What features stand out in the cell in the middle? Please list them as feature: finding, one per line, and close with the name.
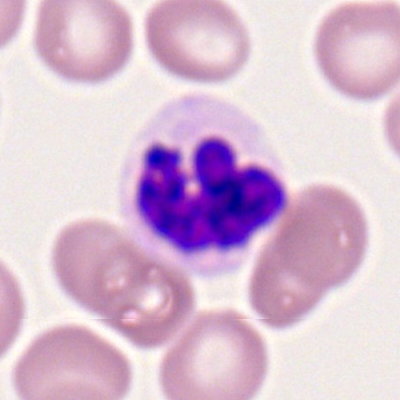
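Nucleus: several connected lobes
Chromatin: dark purple, coarsely clumped
Nucleoli: none visible
Cytoplasm: no coarse orange-red granules
Name: segmented neutrophil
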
